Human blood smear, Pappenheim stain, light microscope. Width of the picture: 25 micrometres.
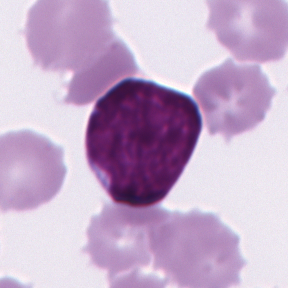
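Myeloblast, central cell of a stained peripheral blood smear. Diameter about 11 micrometres. Nucleus fills about 90% of cell area. Cytoplasm only a thin pale bluish crescent at the lower left edge. No distinct nucleolus stands out in the dense chromatin. No granules visible in the cytoplasm. Border smooth, without hair-like projections.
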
